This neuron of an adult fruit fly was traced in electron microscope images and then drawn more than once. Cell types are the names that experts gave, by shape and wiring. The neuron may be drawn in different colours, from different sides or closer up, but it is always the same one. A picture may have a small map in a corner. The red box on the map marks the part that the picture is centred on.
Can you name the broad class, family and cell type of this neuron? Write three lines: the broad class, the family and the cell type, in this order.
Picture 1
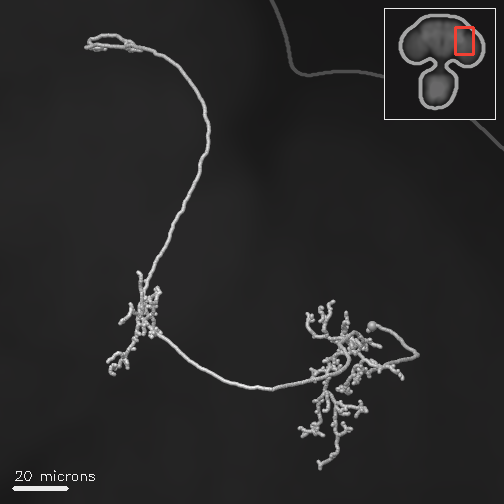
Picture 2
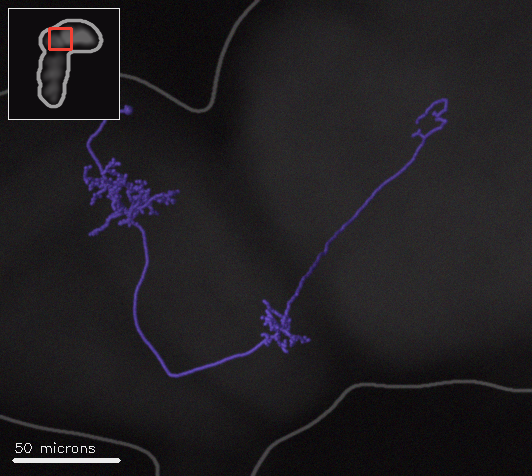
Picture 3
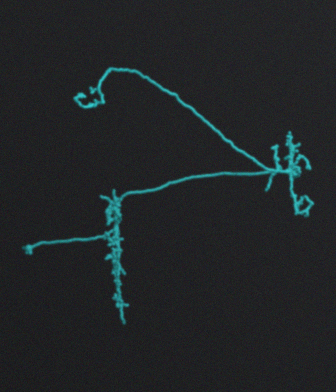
visual projection neuron
MeTu
MeTu4c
